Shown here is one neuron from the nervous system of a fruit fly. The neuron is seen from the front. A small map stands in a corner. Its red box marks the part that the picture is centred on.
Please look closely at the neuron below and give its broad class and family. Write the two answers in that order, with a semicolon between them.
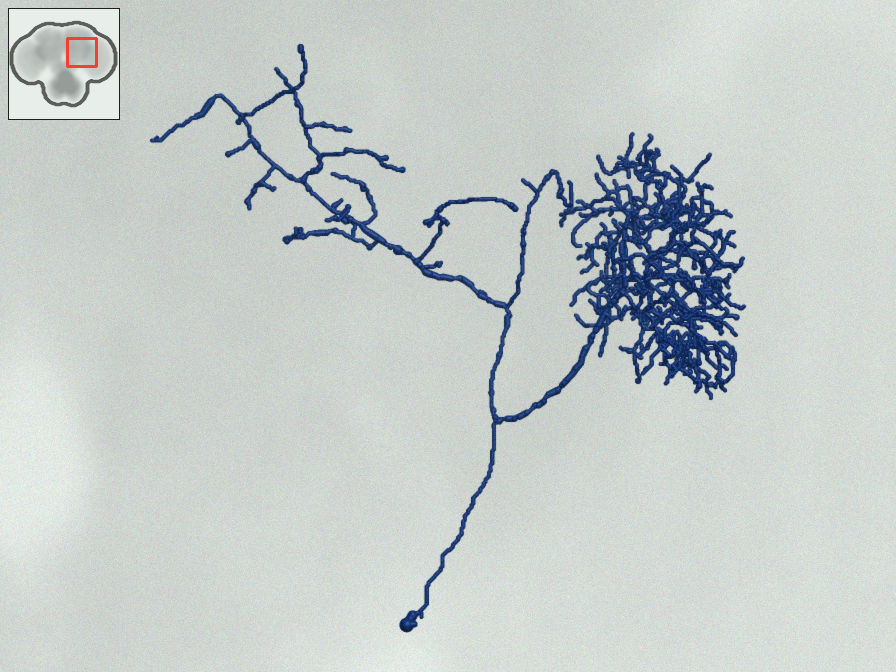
visual projection neuron; LT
